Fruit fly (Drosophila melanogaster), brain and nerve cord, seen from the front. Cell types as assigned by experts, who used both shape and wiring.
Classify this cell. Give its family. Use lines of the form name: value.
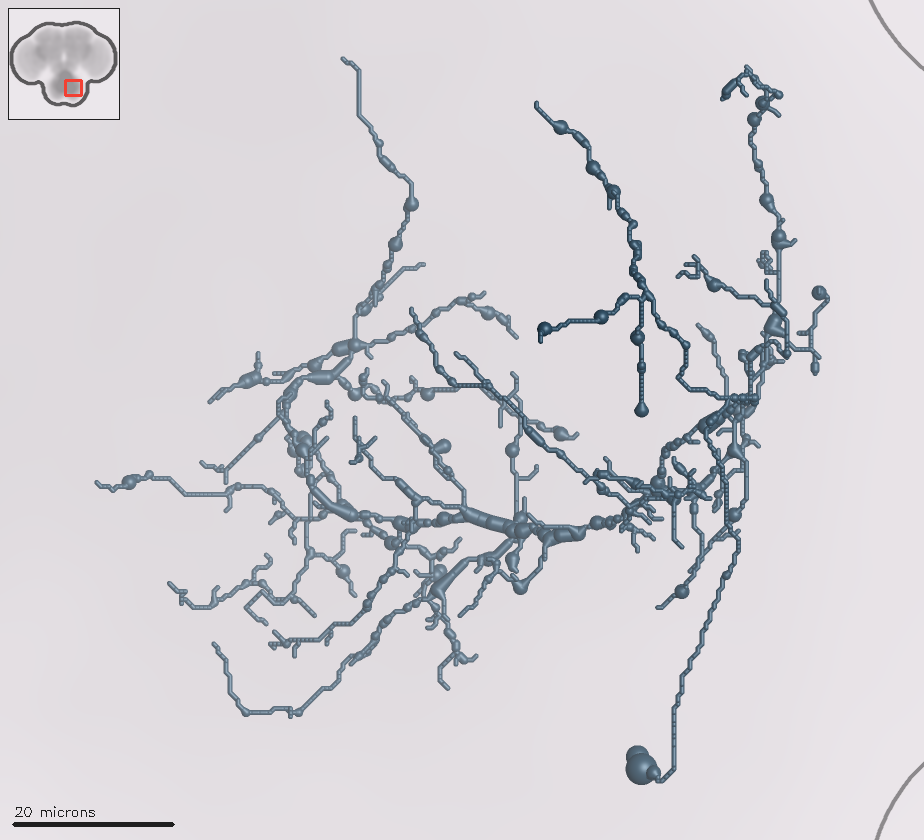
family: hemilineage 16B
